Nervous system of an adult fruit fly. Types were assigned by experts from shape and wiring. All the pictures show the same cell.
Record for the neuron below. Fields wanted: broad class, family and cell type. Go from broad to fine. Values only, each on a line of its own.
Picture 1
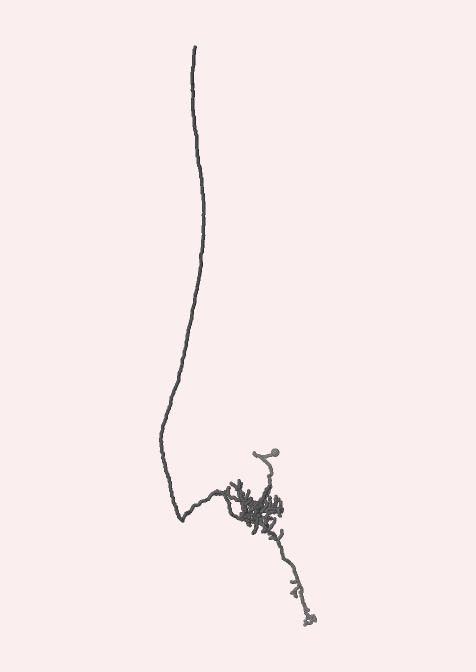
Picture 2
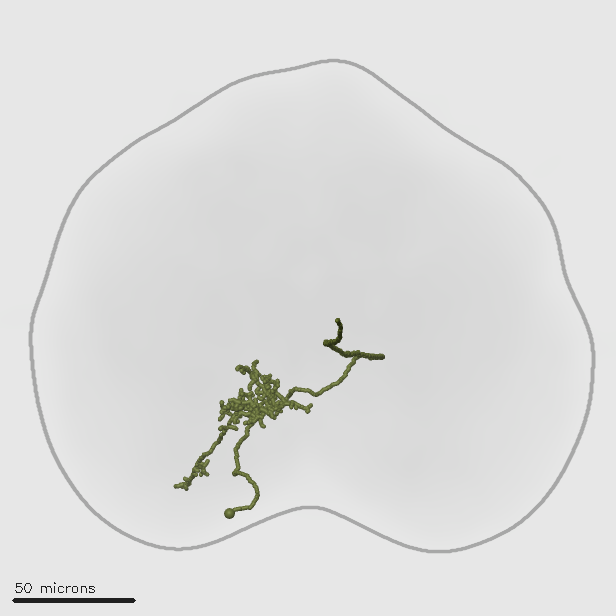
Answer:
ascending neuron
hemilineage 10B
AN10B033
